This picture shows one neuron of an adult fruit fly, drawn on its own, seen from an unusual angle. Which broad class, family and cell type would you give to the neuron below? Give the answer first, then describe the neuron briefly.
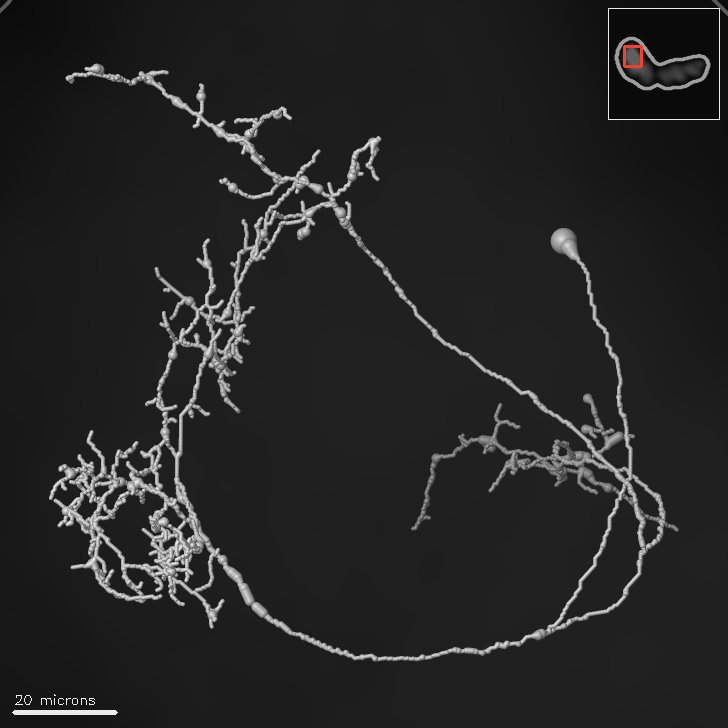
This is a central-brain intrinsic neuron. The family is hemilineage DM1_antero_dorsal. The cell type is CRE093. By the scale bar it is about 120 microns wide in this view. As drawn here it is about as wide as it is tall.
